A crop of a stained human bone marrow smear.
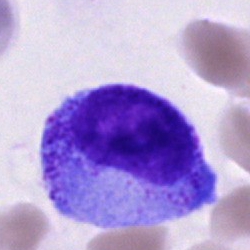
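Promyelocyte, central cell, bone marrow smear. Nucleus in upper part of cell. Chromatin dark purple. Small reddish-purple granules scattered through cytoplasm, most plentiful along left edge.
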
